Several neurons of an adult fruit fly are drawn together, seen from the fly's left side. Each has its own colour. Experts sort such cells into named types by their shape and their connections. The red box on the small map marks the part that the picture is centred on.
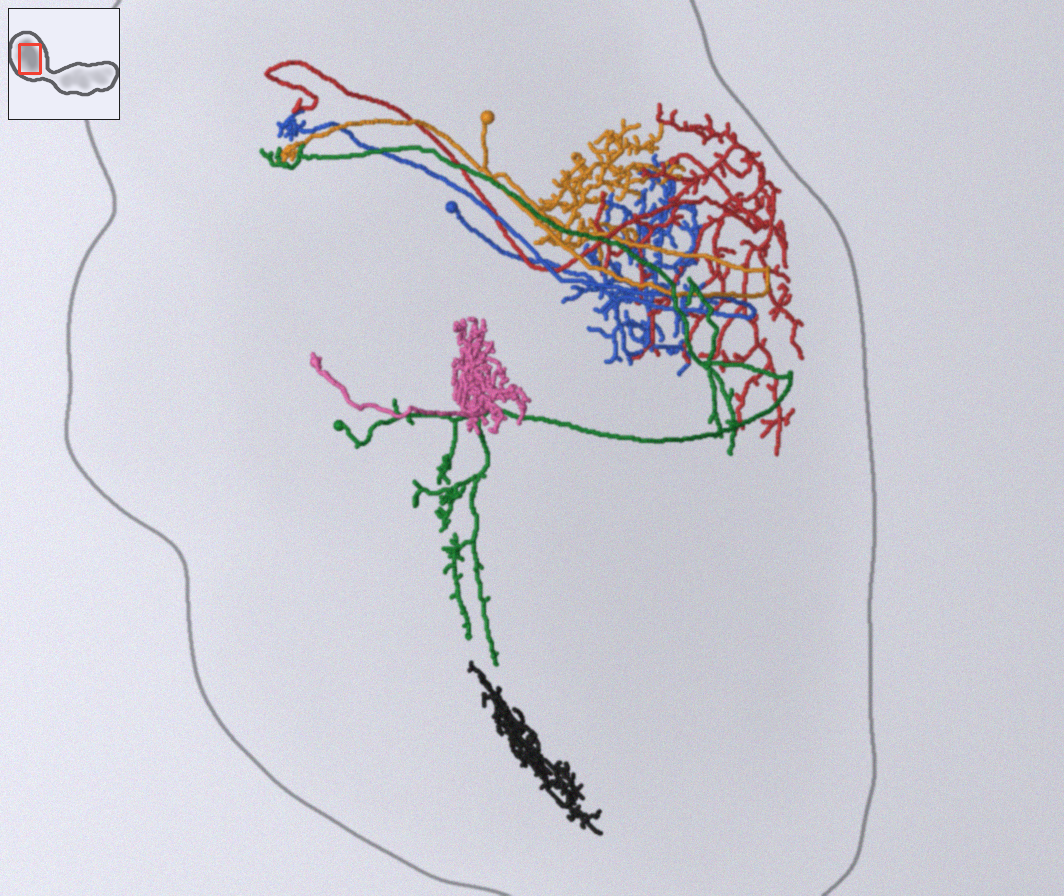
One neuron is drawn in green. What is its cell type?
MeTu4a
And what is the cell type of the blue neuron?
MeTu3b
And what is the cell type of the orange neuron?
MeTu3c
